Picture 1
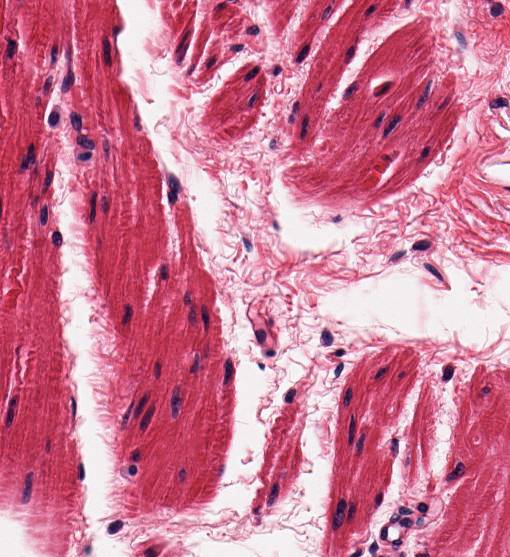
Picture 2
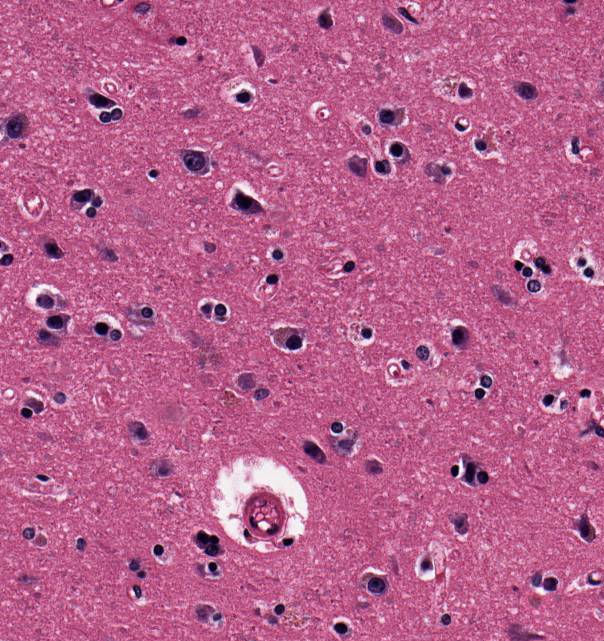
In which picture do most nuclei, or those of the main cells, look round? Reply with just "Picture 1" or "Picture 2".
Picture 2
